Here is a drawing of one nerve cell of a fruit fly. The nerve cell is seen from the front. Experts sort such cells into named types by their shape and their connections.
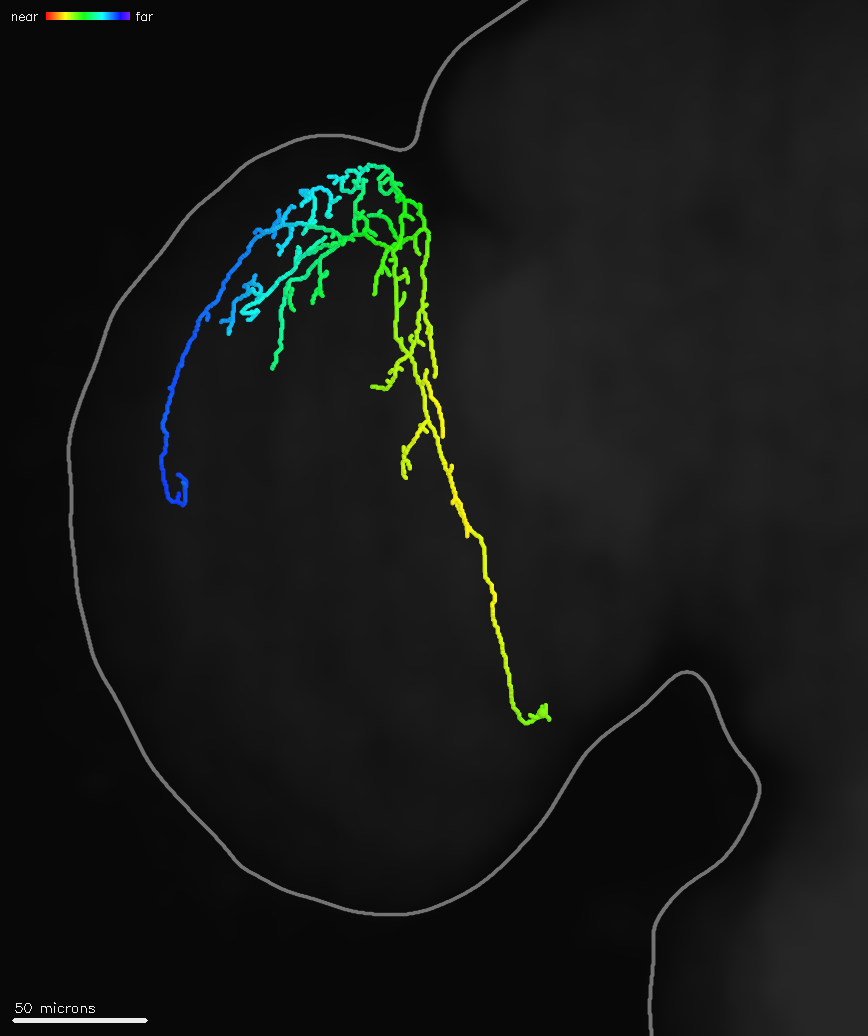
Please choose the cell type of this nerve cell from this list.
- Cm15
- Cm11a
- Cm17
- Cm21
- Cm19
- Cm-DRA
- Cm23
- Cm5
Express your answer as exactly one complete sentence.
This nerve cell is classified under the cell type Cm-DRA.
